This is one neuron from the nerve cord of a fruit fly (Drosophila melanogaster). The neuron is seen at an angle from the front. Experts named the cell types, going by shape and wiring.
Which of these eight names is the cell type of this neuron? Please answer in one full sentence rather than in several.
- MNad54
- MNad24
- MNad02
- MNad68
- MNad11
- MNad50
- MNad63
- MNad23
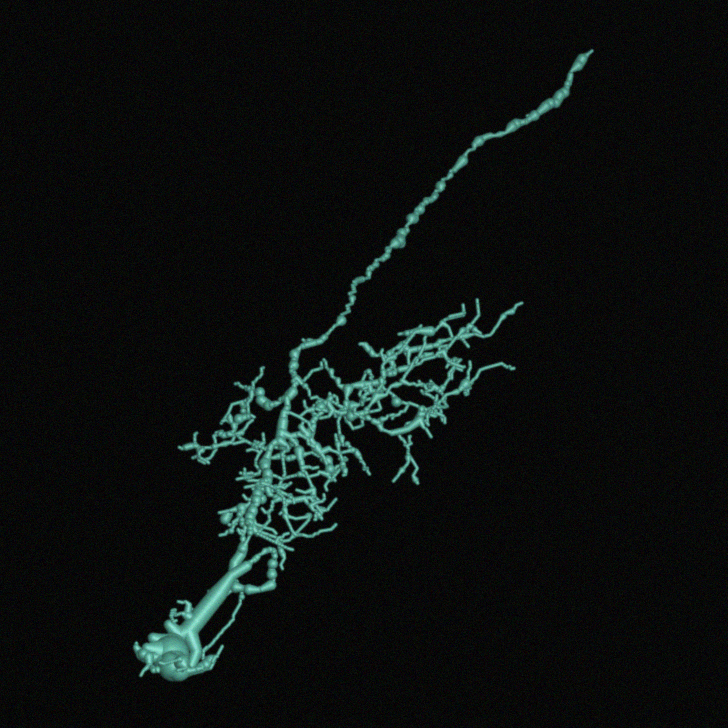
The neuron is of cell type MNad54.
